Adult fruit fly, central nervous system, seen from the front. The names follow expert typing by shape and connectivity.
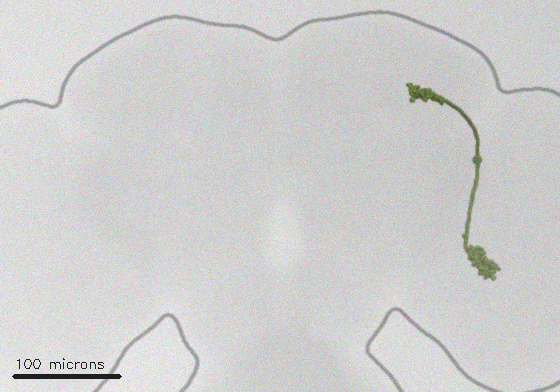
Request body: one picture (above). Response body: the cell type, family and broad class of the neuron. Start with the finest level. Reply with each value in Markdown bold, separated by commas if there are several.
**LC10a**, **hemilineage VPNd2**, **visual projection neuron**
